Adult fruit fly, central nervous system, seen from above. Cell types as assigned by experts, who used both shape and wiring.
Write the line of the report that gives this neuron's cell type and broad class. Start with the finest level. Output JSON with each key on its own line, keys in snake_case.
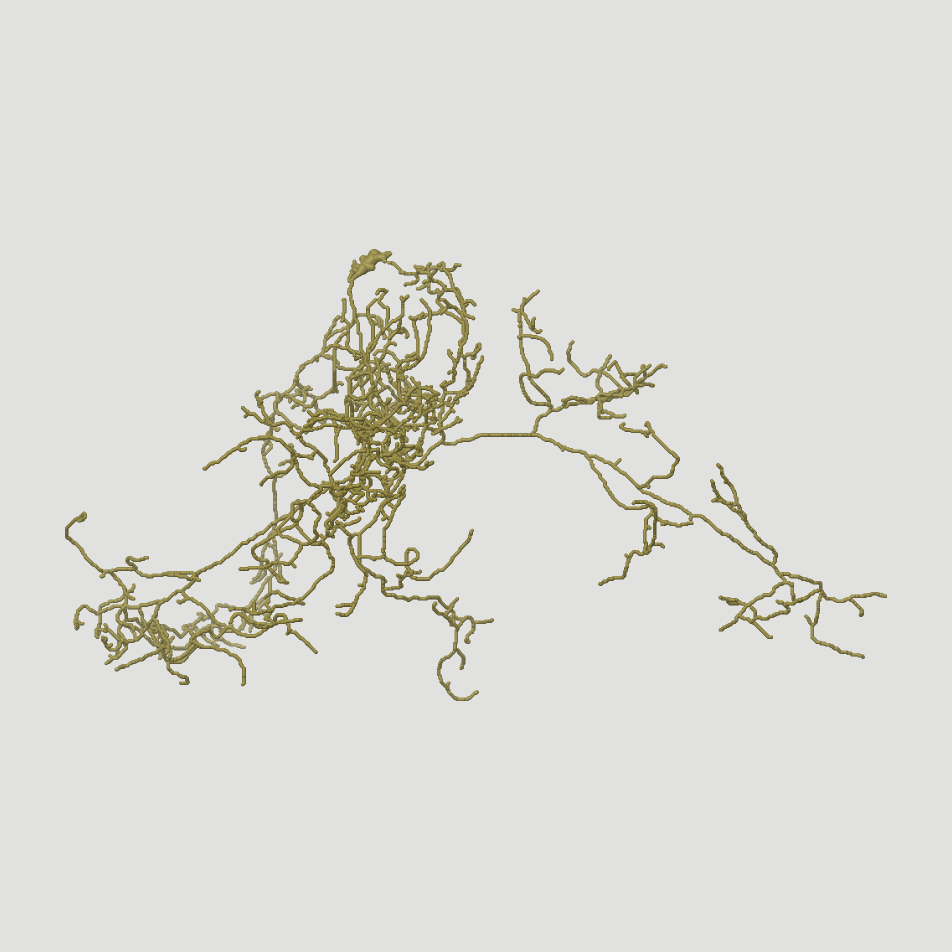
{
 "cell_type": "SMP145",
 "broad_class": "central-brain intrinsic neuron"
}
